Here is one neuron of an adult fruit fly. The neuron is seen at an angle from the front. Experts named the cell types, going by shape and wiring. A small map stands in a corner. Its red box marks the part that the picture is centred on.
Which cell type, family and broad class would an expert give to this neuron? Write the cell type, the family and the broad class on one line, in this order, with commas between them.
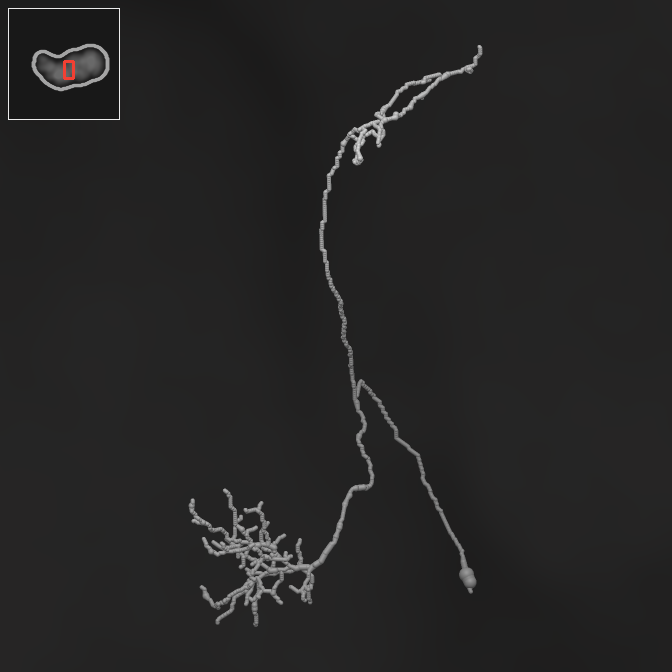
LC16, hemilineage VPNv2, visual projection neuron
